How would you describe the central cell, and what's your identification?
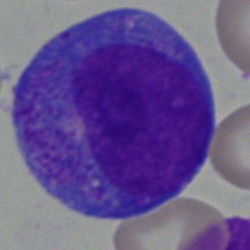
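The outline is round and smooth, lacking surface projections. Chromatin is finely textured and evenly stained deep purple, free of coarse clumps. Moderately abundant cytoplasm stains blue and carries fine pinkish-purple granules, mostly on the left side. It is a promyelocyte.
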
